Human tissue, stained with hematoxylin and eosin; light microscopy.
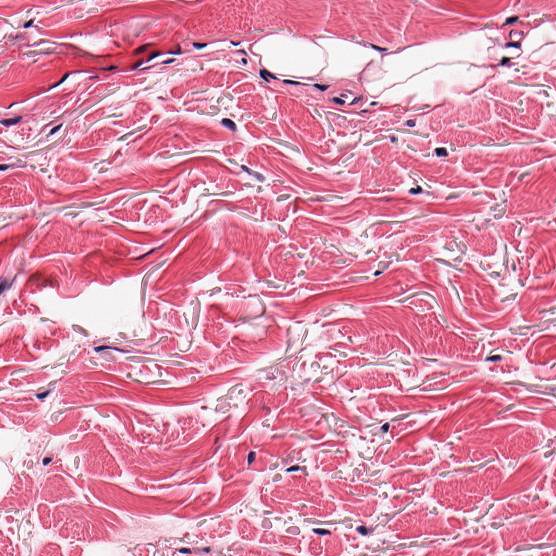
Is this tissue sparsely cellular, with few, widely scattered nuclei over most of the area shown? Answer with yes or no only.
Yes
